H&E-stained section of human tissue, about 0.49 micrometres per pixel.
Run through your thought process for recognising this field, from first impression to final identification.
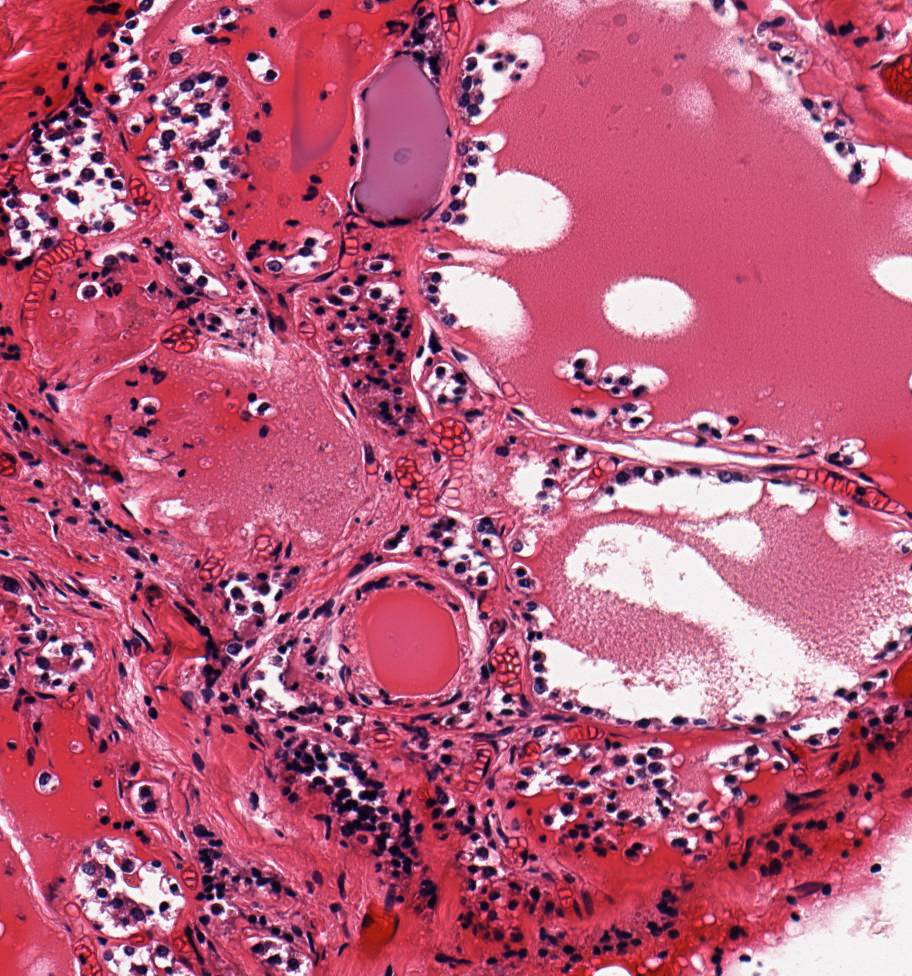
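Thyroid follicle, first by the lining: a single thin layer of flattened cells around the large spaces.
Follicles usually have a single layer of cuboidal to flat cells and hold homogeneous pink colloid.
Second, pink fluid fills those spaces, so they are filled hollows, not the solid sheets and cords of cells of parathyroid gland. Third, clear round and irregular holes break that fluid. Fourth, a round space of dense, evenly pink material, ringed by a rim of cells, lies in the lower centre. Finally, capillaries across the centre and left hold closely packed rows of red blood cells.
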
